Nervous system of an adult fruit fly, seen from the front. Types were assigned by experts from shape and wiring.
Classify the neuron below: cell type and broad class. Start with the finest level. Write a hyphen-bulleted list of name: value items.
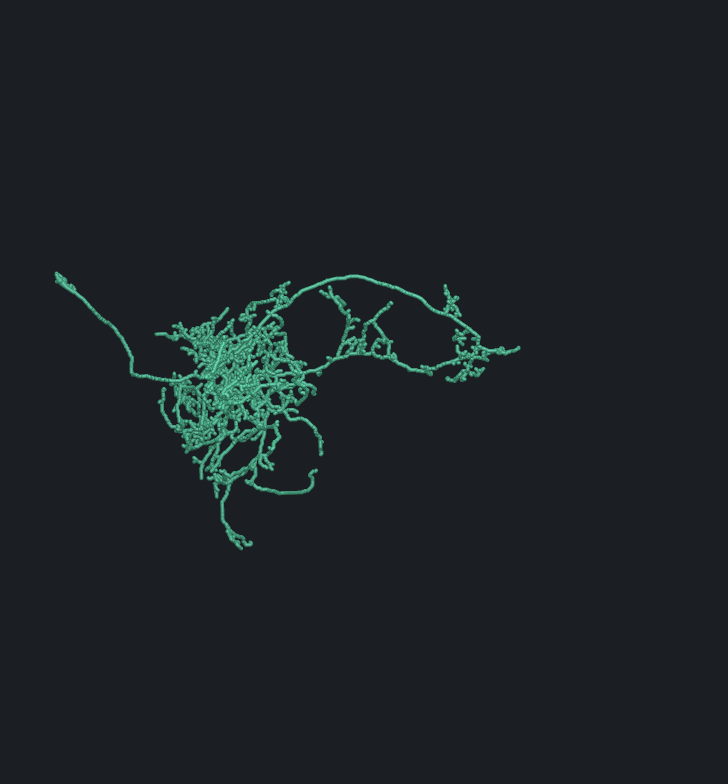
- cell type: PLP092
- broad class: central-brain intrinsic neuron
